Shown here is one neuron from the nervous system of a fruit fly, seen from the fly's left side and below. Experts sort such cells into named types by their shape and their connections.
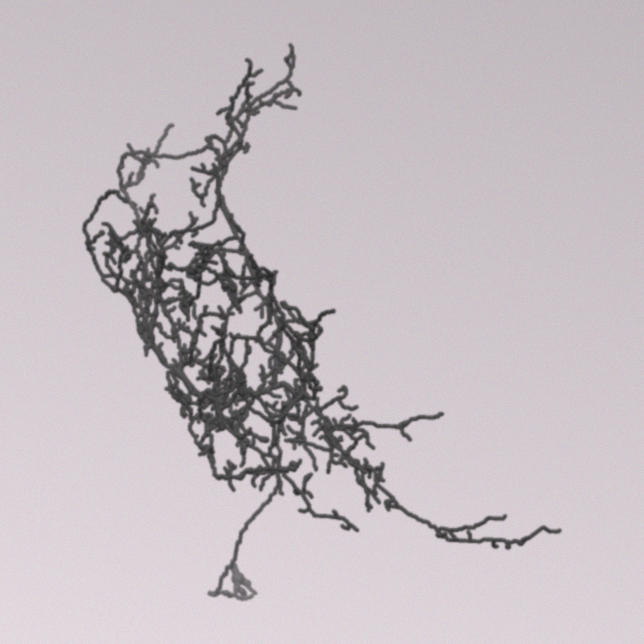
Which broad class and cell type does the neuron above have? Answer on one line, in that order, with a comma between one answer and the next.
central-brain intrinsic neuron, LAL052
